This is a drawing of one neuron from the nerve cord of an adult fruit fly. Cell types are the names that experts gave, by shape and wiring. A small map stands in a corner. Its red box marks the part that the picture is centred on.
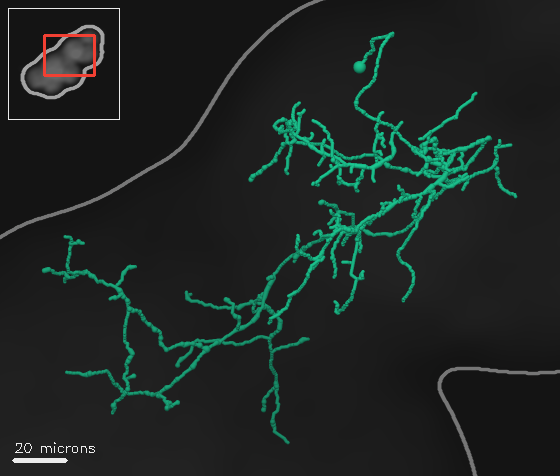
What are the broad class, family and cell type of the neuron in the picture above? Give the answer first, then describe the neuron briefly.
Its broad class is nerve-cord intrinsic neuron. Its family is hemilineage 19B. It is of cell type IN19B047. From left to right in the picture it spans about 190 microns. The picture shows dozens of branch ends.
